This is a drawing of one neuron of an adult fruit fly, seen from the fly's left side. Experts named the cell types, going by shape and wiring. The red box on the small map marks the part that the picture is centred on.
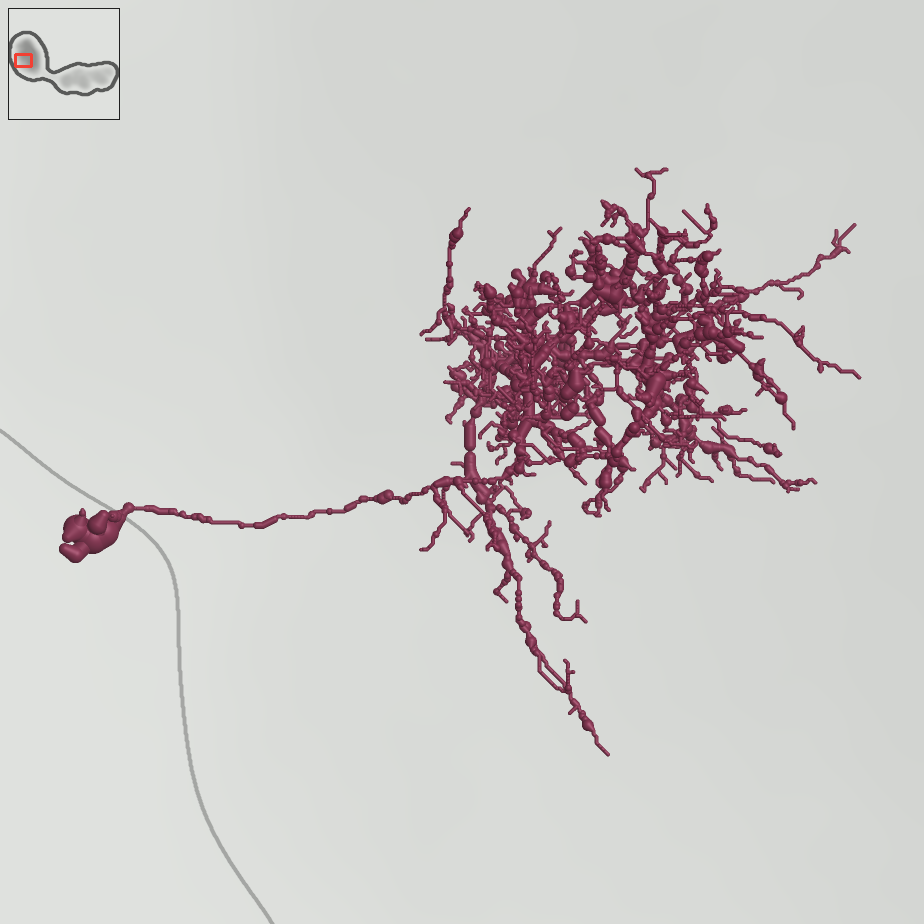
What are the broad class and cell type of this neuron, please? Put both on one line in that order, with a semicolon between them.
central-brain intrinsic neuron; VES085_a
